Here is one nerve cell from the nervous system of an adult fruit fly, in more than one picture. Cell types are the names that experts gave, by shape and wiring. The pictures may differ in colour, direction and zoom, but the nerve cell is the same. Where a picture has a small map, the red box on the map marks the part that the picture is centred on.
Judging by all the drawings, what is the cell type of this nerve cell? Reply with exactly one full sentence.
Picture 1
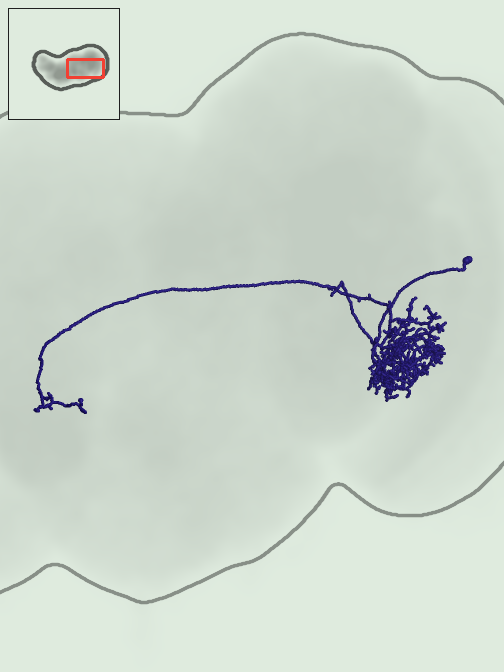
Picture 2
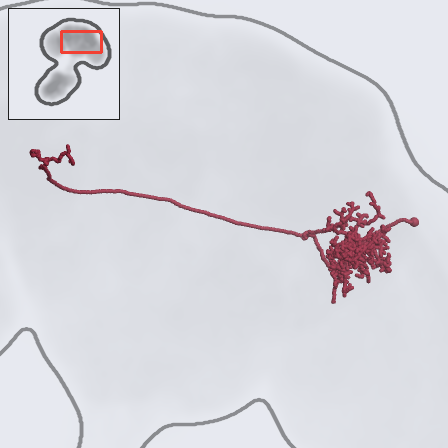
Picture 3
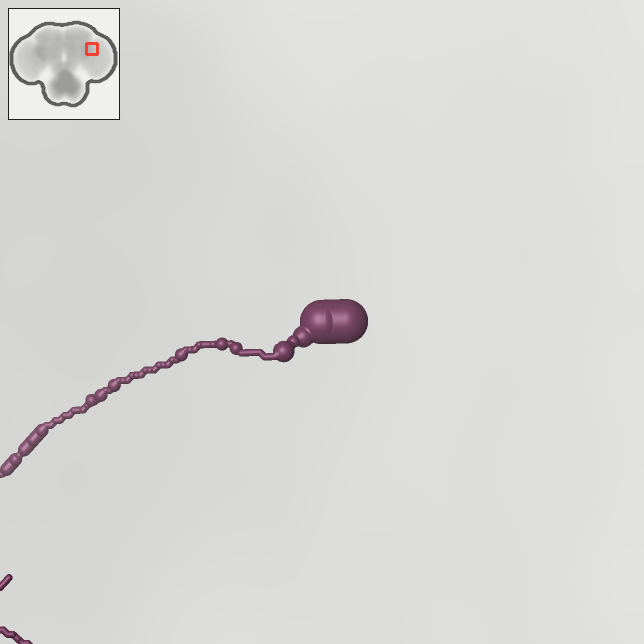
The nerve cell is categorized under cell type AVLP261_a.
